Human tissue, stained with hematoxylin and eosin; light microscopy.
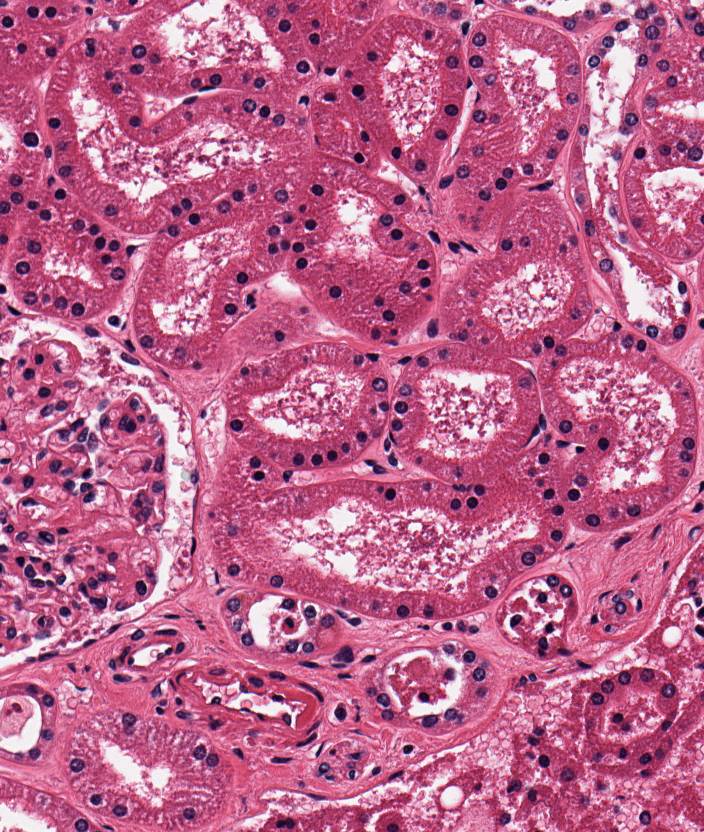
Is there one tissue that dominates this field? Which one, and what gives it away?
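Renal cortex. A glomerulus, a lobulated cellular tuft partly separated from its capsule by a clear space, sits at the middle of the left edge among packed tubules cut across and obliquely.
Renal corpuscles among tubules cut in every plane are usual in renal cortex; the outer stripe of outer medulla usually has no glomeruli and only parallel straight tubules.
Large tubules have one layer of cells, with granular pink cytoplasm and round dark nuclei toward the cells' outer edge.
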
